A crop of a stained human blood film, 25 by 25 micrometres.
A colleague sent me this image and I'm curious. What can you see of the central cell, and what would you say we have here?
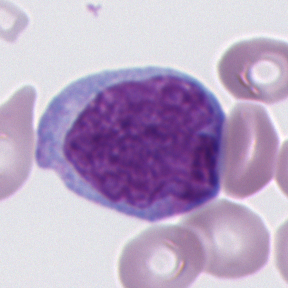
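The cell has a smooth, oval outline and measures about 17 by 14 micrometres. Its nucleus, about 14 by 12 micrometres, lies off-centre toward the right and fills about 70% of the cell's area. The chromatin is purple, patterned with darker clumps and paler gaps. The cytoplasm forms a pale blue rim that is widest on the left. The cell is an atypical promyelocyte.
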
